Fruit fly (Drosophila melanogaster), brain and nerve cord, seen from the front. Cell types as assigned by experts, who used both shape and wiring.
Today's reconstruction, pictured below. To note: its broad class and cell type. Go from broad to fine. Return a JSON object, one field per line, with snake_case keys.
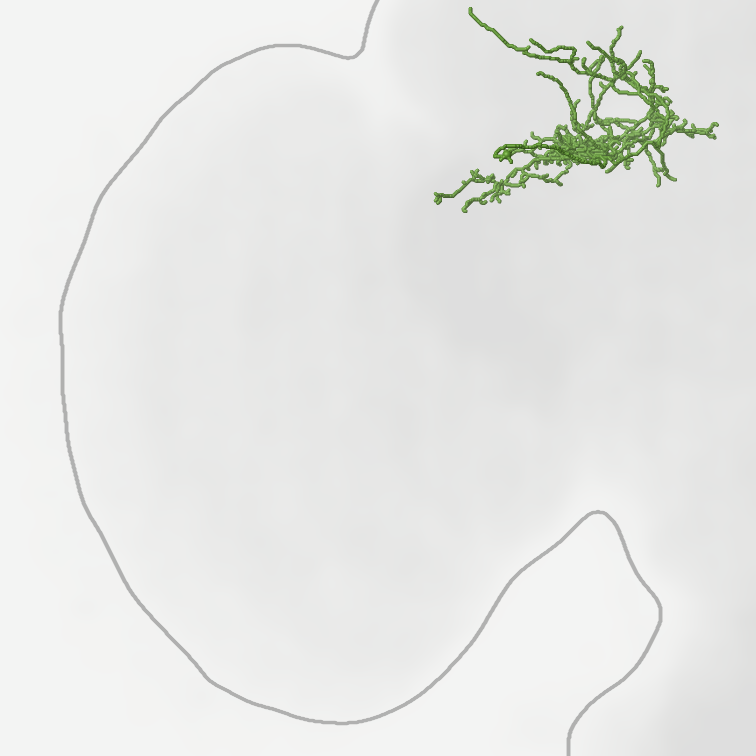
{
 "broad_class": "central-brain intrinsic neuron",
 "cell_type": "CL096"
}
